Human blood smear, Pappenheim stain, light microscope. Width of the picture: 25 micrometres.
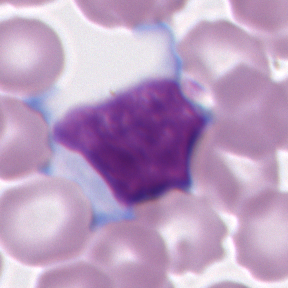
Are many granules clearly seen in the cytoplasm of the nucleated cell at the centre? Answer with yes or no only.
No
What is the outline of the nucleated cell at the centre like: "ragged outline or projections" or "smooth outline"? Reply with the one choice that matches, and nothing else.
Ragged outline or projections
